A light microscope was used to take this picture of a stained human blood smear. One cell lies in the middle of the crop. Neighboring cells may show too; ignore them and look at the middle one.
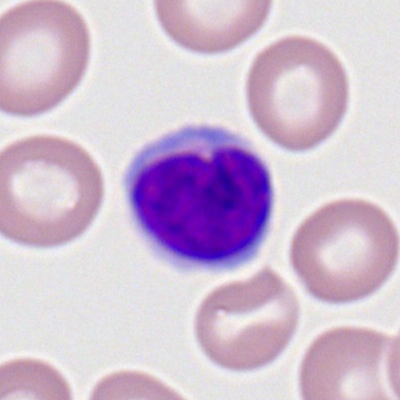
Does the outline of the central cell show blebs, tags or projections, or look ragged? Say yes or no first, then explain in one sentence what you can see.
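No. The cell outline is round and smooth.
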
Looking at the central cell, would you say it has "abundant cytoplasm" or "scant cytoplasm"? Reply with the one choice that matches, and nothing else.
Scant cytoplasm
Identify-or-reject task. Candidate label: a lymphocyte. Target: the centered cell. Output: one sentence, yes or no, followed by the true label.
Yes, at the centre of the crop lies a lymphocyte.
